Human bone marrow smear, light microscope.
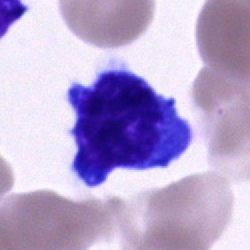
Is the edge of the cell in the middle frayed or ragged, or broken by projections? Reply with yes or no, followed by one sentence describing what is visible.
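Yes. Small blunt knobs jut out from the edge of the cell, most clearly on the left side.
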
